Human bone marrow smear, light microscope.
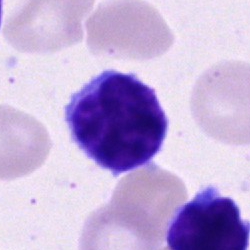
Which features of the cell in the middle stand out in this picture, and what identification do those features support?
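Checking the outline first: the cell is roughly round, its edge slightly irregular and bumpy. Next, the chromatin: dark purple, coarsely clumped into patches. Cytoplasm: only a very thin rim of blue, mostly at the upper left. Last feature: a small pale-blue bulge projects from the left edge. This cell is a lymphocyte.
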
